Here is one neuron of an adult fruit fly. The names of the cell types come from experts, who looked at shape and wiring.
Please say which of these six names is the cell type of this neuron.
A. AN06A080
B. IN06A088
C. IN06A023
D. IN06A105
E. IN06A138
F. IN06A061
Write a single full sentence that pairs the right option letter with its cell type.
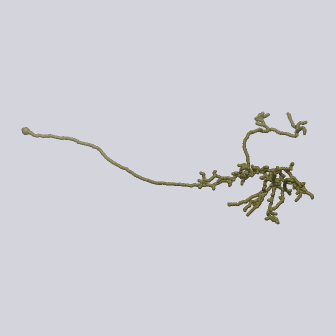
The neuron belongs to the cell type IN06A061, given as option F.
